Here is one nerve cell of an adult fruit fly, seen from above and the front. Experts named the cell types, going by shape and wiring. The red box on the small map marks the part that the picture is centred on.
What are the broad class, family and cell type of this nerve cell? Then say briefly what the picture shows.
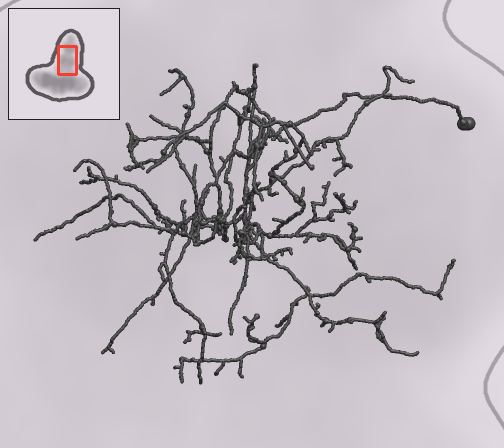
It is a nerve-cord intrinsic neuron. The family is hemilineage 12A. The cell type is IN12A052_b. The picture shows dozens of branch ends. In this view it is wider than it is tall.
